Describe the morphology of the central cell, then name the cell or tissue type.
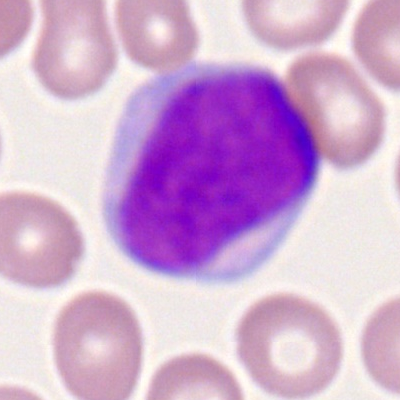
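Notice how much of the cell the nucleus occupies: most of it, with only a narrow rim of cytoplasm left over. That rim is pale blue and shows no granules. The outline is somewhat angular rather than smoothly round. This cell is a myeloblast.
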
